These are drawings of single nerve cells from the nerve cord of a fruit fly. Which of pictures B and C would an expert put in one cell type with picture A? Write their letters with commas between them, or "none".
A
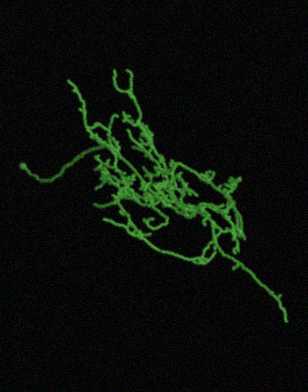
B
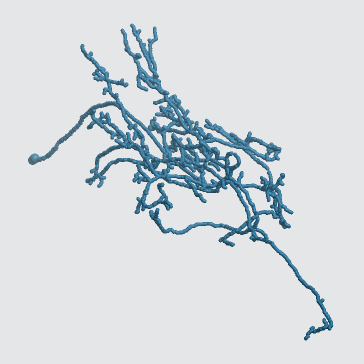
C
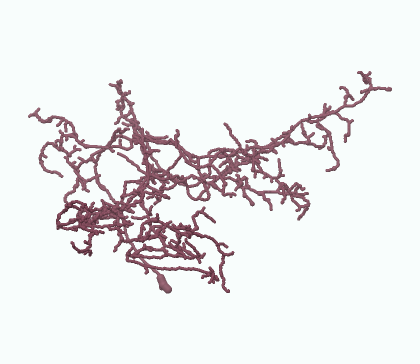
B, C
